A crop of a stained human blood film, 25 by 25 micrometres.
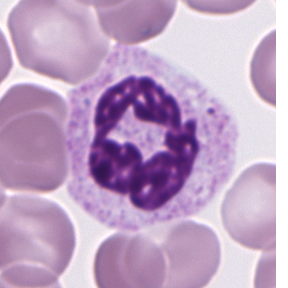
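Segmented neutrophil with a roughly round, smooth-edged outline. A broad rim of pale pinkish-lilac cytoplasm, evenly sprinkled with fine lilac granules, surrounds the nucleus. The nucleus measures about 12 by 10 micrometres and has dark purple, coarsely clumped chromatin.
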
